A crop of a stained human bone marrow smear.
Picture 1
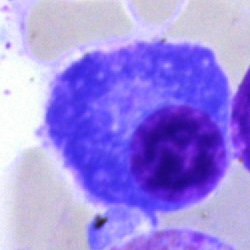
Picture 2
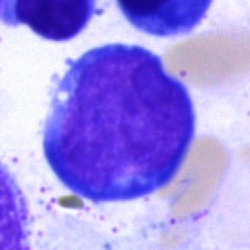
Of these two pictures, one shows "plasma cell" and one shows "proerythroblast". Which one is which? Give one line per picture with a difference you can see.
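In picture 1 we see a plasma cell: The cytoplasm is abundant and deep blue.
In picture 2 we see a proerythroblast: The cytoplasm is scant, forming only a thin rim around the nucleus.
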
